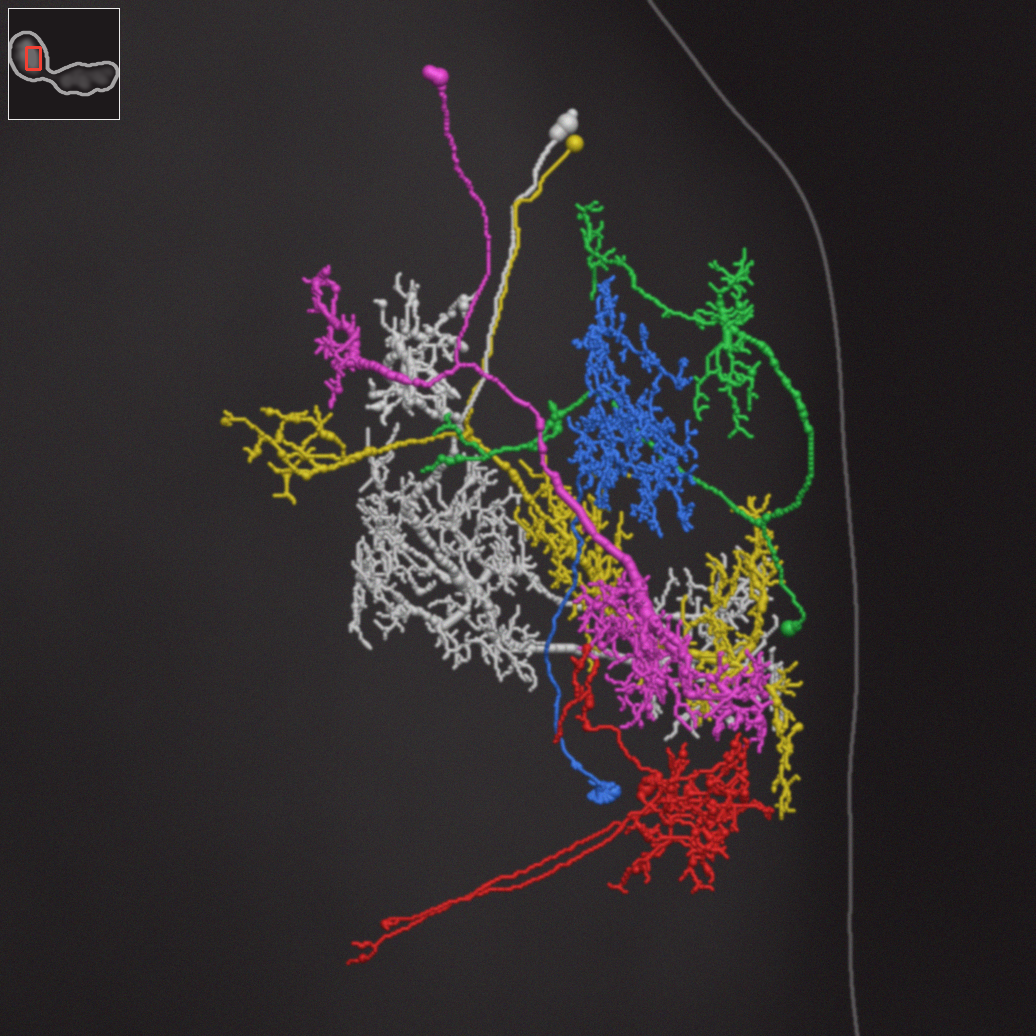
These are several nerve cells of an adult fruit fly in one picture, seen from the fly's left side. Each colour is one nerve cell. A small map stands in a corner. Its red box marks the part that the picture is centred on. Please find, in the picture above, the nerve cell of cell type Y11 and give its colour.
red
